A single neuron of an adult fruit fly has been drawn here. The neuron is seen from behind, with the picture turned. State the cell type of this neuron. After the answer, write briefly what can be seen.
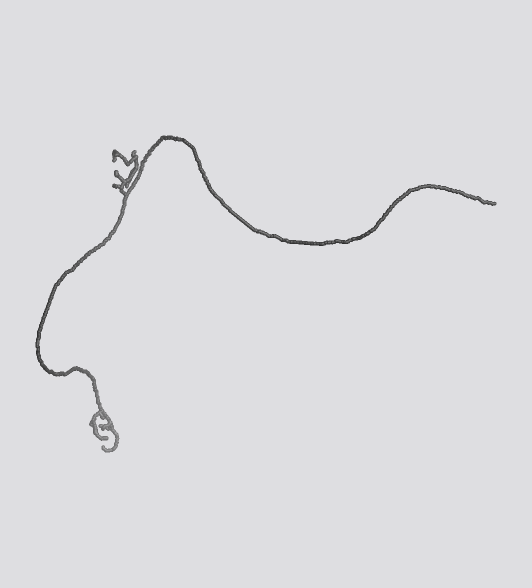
The cell type is ORN_VA4. Its broad class is sensory neuron entering the brain. No cell body is drawn. In this view it is wider than it is tall.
